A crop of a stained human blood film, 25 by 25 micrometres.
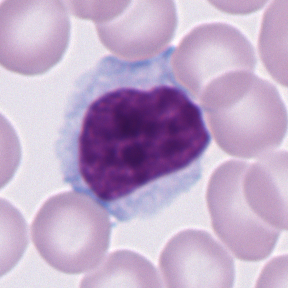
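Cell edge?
Irregular and finely ruffled, clearest on the left.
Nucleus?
Single unsegmented mass, slightly irregular outline, filling about 60% of the cell's area.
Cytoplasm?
Pale blue, no vacuoles.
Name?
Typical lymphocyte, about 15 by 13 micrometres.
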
